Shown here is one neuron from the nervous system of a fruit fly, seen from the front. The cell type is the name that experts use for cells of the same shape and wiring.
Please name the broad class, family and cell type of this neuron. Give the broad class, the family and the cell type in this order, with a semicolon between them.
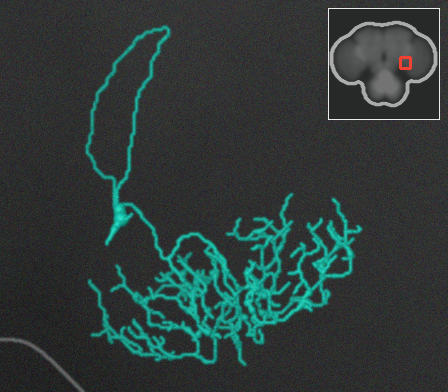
optic-lobe intrinsic neuron; Li; Li34b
